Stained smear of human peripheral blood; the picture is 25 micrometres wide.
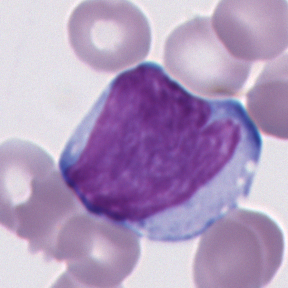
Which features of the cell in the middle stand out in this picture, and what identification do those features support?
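The cell has an angular outline, bounded by several fairly straight edges. Its nucleus lies toward the upper left of the cell and carries a deep notch on its right side. Around the margin, the cytoplasm forms a rim of deeper blue than the inner cytoplasm. This cell is a myeloblast.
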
